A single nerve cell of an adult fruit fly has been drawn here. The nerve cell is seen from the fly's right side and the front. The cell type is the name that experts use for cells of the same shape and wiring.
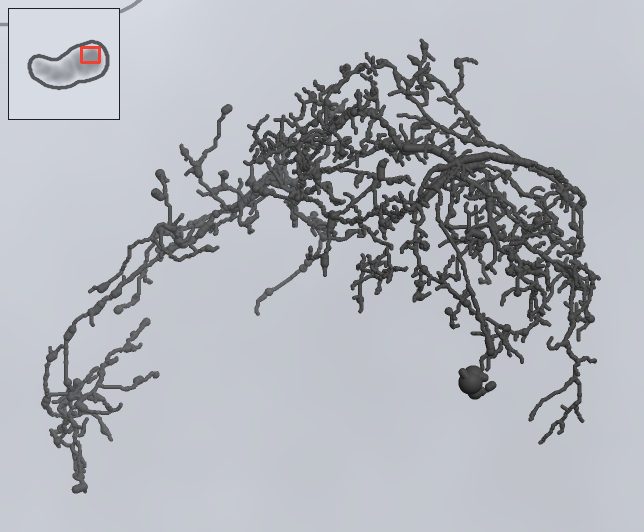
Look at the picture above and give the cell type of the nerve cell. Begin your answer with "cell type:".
cell type: SMP077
